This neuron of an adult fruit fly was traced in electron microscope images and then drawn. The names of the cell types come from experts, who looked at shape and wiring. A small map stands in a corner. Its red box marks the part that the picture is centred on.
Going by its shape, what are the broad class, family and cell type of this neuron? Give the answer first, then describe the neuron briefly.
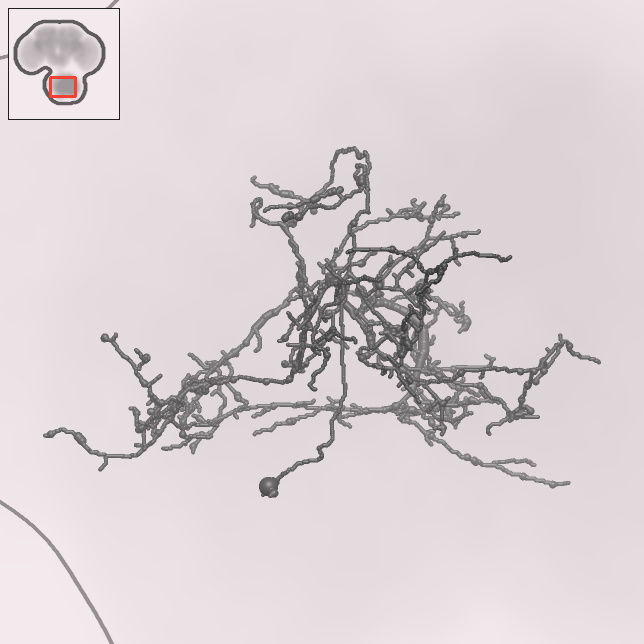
This is a nerve-cord intrinsic neuron. The family is hemilineage 00A. Its cell type is IN00A016. The cell body is at the bottom of the picture. As drawn here it is wider than it is tall.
